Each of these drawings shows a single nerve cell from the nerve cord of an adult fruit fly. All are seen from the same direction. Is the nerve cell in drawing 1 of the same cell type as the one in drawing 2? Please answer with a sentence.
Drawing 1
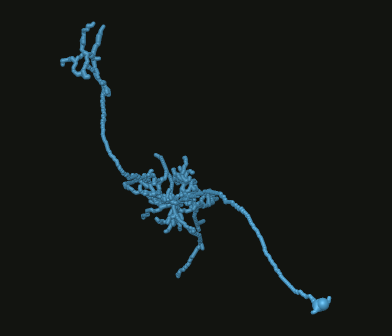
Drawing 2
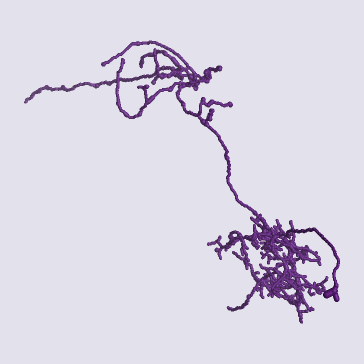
They are of different cell types.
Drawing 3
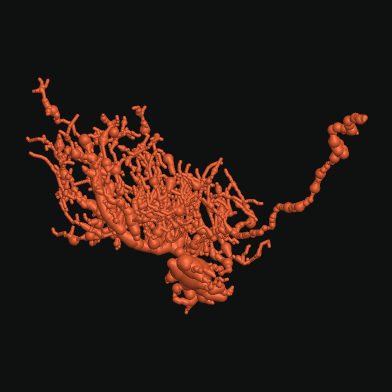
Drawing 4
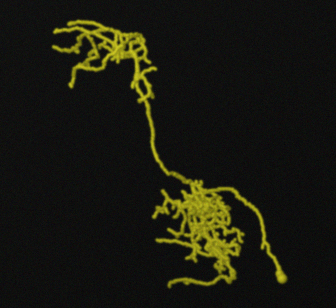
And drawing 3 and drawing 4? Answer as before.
They are of different cell types.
